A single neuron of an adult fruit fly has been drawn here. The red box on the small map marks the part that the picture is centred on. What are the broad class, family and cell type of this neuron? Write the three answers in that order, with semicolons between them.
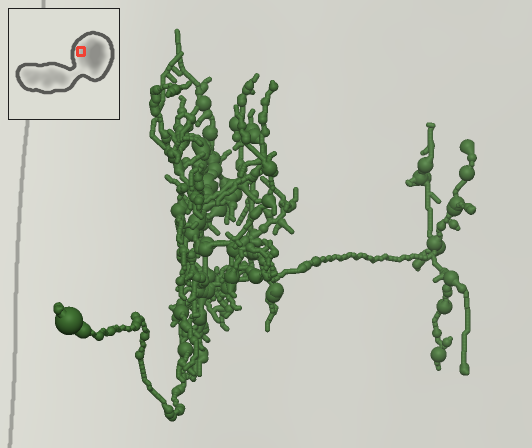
optic-lobe intrinsic neuron; Tlp; Tlp12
